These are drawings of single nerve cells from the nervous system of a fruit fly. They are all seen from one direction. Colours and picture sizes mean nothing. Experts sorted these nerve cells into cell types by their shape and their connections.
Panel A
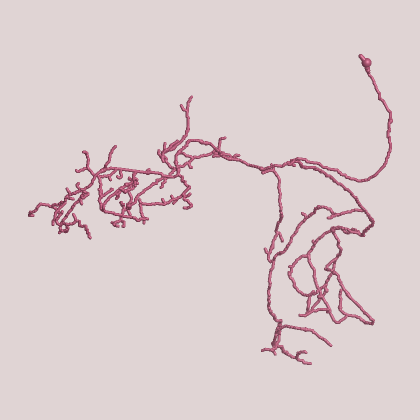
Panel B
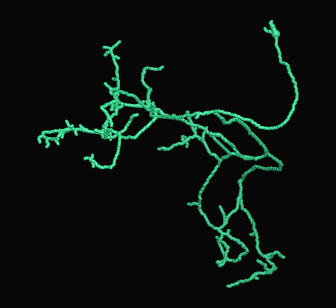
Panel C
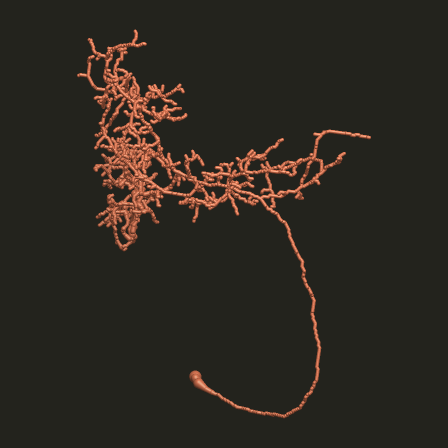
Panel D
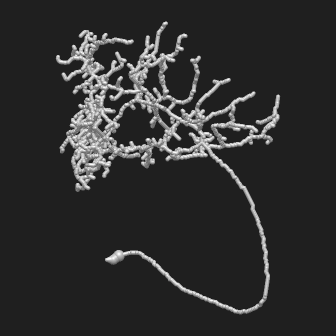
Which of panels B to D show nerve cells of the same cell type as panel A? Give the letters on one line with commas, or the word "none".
B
